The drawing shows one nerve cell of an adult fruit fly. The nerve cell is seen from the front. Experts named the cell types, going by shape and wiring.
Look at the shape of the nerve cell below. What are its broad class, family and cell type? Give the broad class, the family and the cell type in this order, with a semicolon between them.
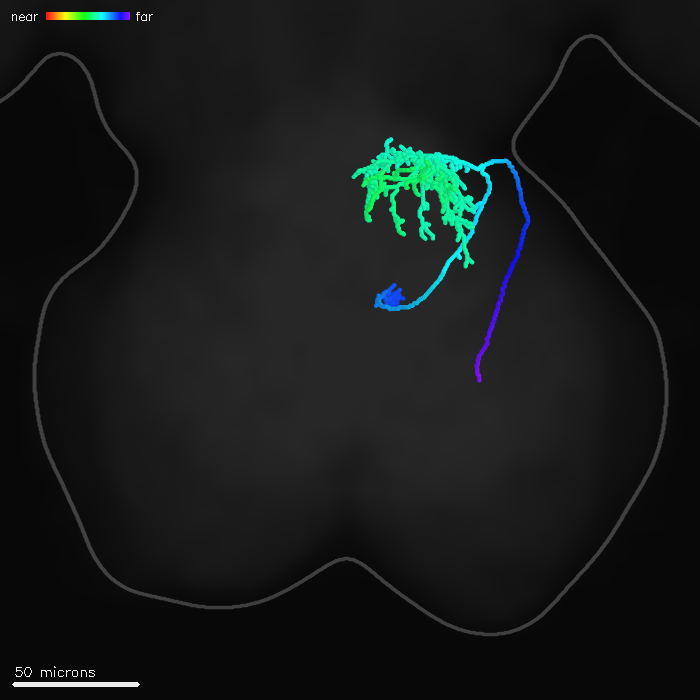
motor neuron of the nerve cord; hemilineage 06A; MNhl87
